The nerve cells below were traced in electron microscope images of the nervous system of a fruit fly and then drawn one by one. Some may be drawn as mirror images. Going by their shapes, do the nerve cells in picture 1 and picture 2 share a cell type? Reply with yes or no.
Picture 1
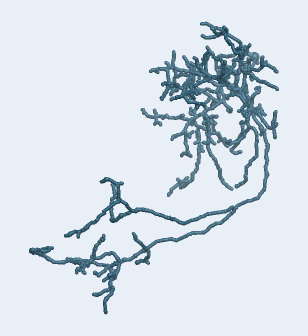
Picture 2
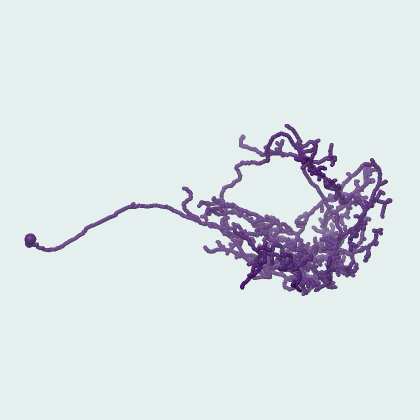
no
